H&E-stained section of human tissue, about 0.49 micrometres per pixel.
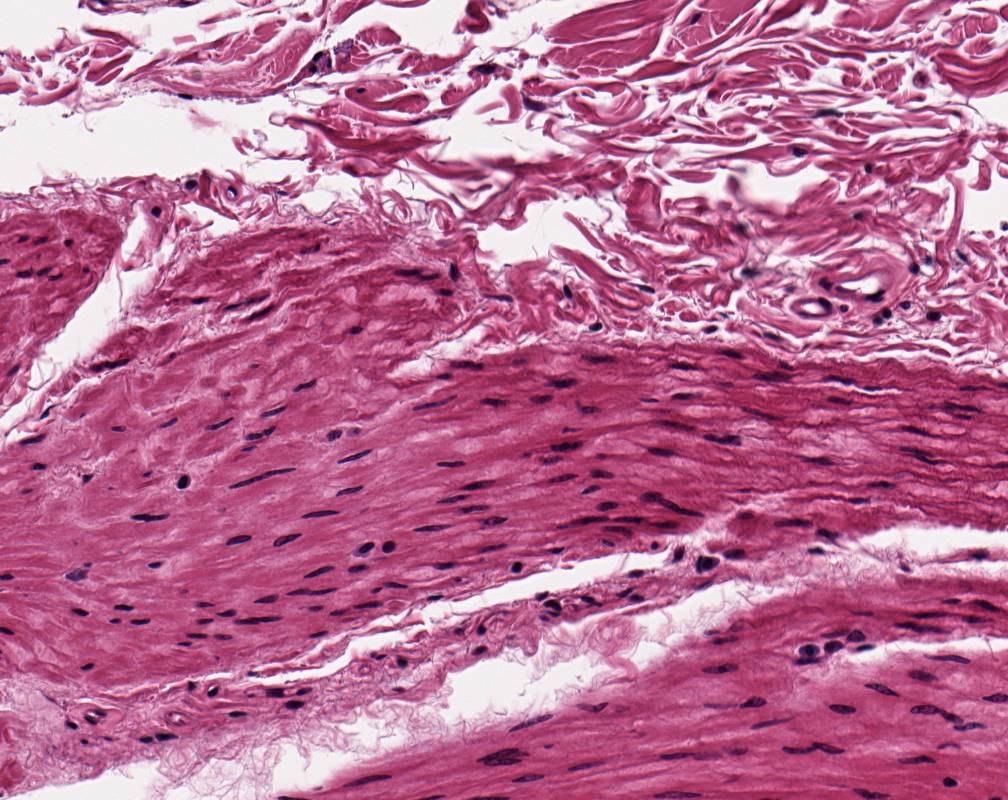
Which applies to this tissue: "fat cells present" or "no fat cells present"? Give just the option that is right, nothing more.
No fat cells present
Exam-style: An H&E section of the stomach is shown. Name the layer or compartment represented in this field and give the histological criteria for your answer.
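The field shows smooth muscle, in bundles filling its middle and lower parts. The nuclei are elongated and cigar-shaped, parallel to the fibres, and the pink cytoplasm lacks cross-striations.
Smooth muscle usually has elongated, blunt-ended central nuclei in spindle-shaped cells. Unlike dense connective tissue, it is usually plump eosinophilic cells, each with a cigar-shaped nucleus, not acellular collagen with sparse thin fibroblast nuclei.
Across the top, loose connective tissue shows wavy pink collagen bundles with few nuclei.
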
